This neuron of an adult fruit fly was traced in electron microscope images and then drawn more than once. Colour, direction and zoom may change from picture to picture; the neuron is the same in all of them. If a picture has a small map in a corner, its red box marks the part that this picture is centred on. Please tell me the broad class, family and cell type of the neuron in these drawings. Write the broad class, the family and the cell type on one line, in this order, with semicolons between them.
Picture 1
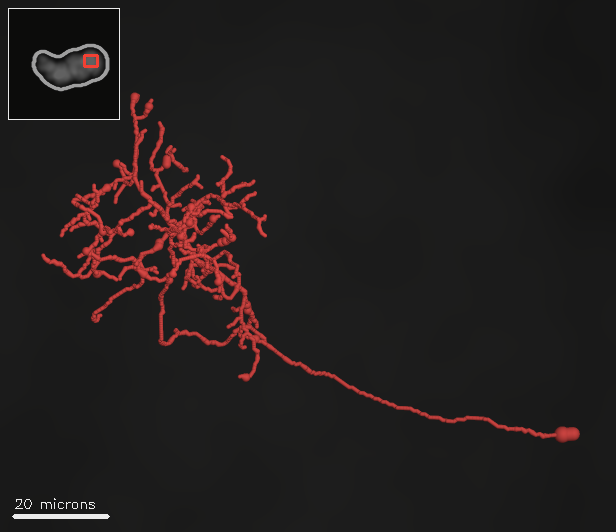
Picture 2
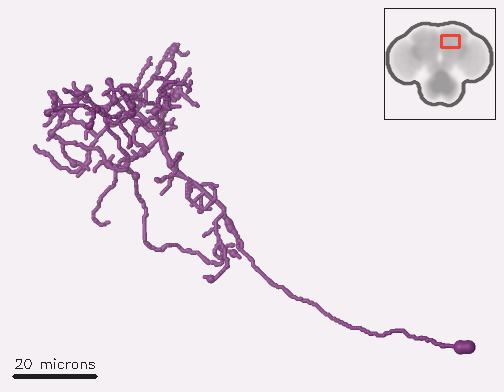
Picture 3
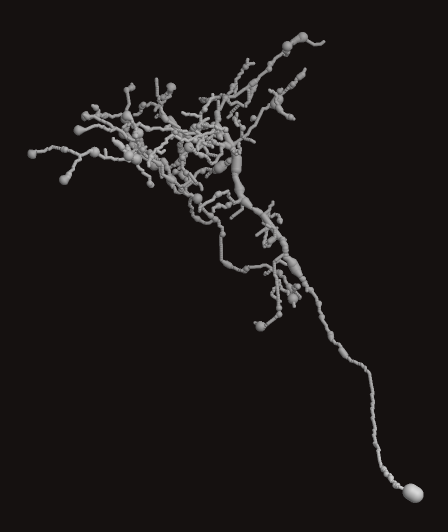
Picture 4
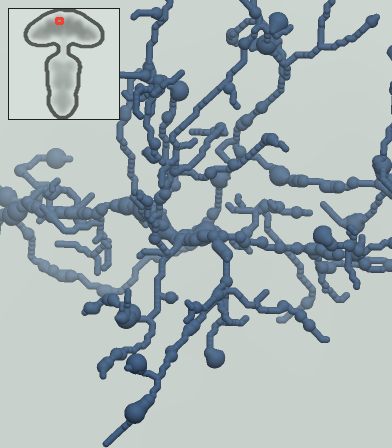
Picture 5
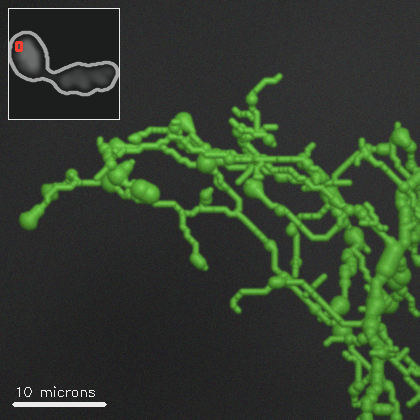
central-brain intrinsic neuron; hemilineage EBa1; CB2357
